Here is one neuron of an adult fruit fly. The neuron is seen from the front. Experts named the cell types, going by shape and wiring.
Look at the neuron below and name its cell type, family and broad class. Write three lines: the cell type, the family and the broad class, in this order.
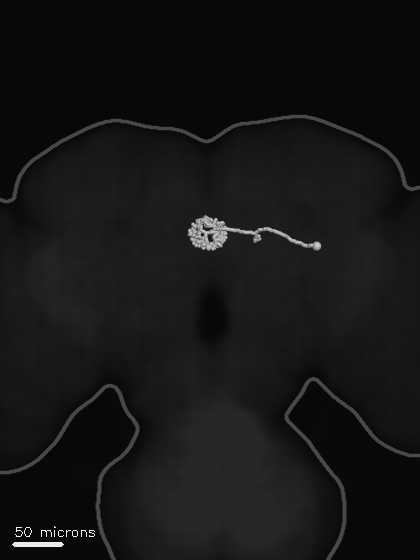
ER3d_d
hemilineage EBa1
central-brain intrinsic neuron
